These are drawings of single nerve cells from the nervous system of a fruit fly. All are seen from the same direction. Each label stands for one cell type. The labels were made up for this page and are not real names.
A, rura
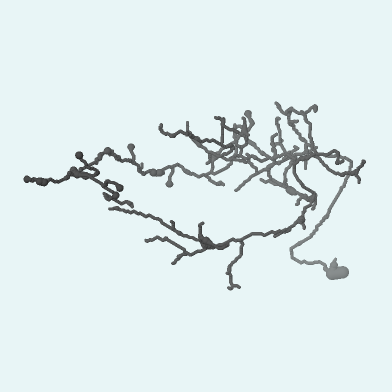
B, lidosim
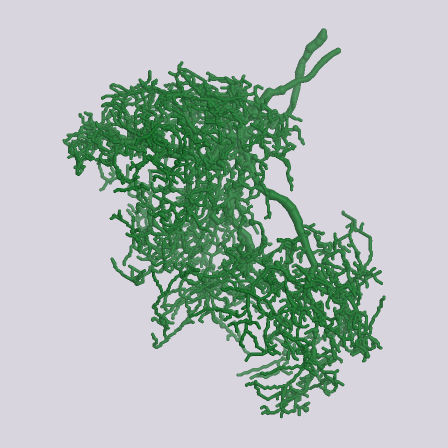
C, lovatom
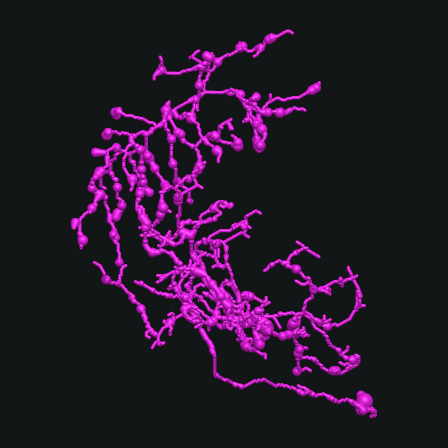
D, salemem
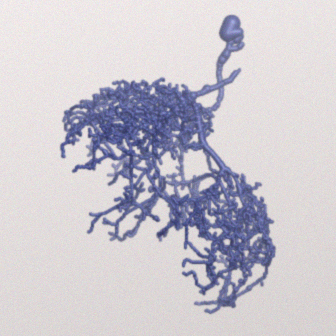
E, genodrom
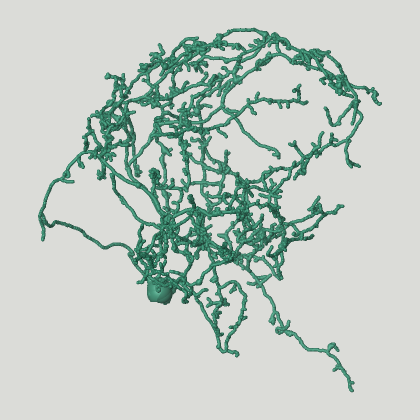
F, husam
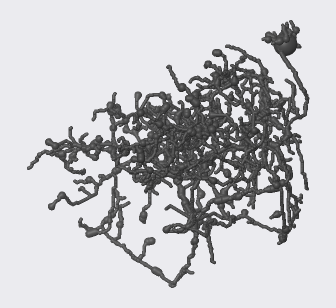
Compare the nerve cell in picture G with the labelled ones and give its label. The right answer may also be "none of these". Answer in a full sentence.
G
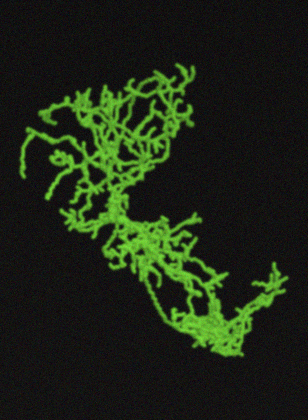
It belongs to lovatom.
